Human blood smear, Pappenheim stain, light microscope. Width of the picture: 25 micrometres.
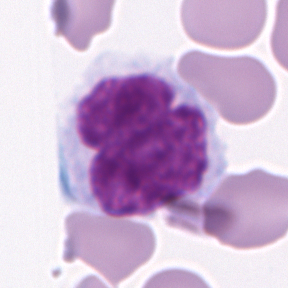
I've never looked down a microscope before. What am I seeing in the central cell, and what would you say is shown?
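First, the nucleus fills most of the cell. Next, the chromatin: dark purple, finely stranded, with small lighter patches between the strands. Then the cytoplasm: pale greyish blue, with a wider rim on the left of the nucleus than on the right. This is a hairy cell.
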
